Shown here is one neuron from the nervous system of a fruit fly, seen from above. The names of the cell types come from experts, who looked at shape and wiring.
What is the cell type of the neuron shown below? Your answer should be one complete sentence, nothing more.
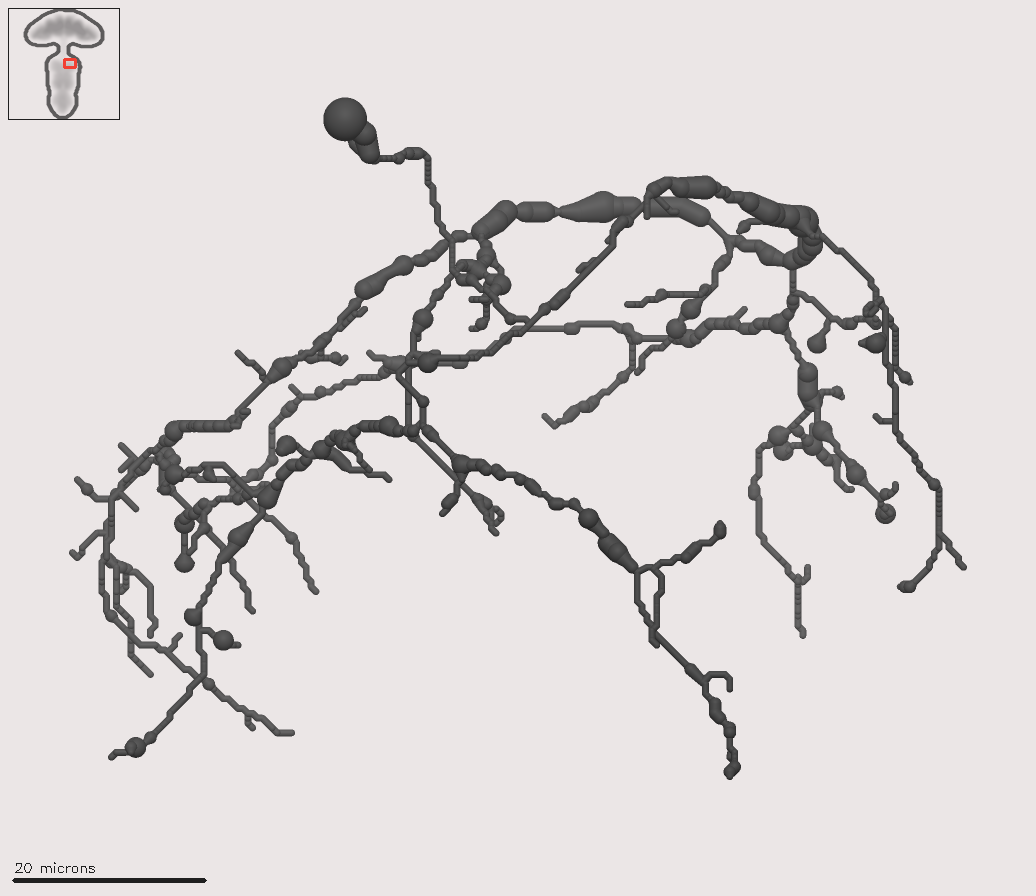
The neuron belongs to cell type IN16B075.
